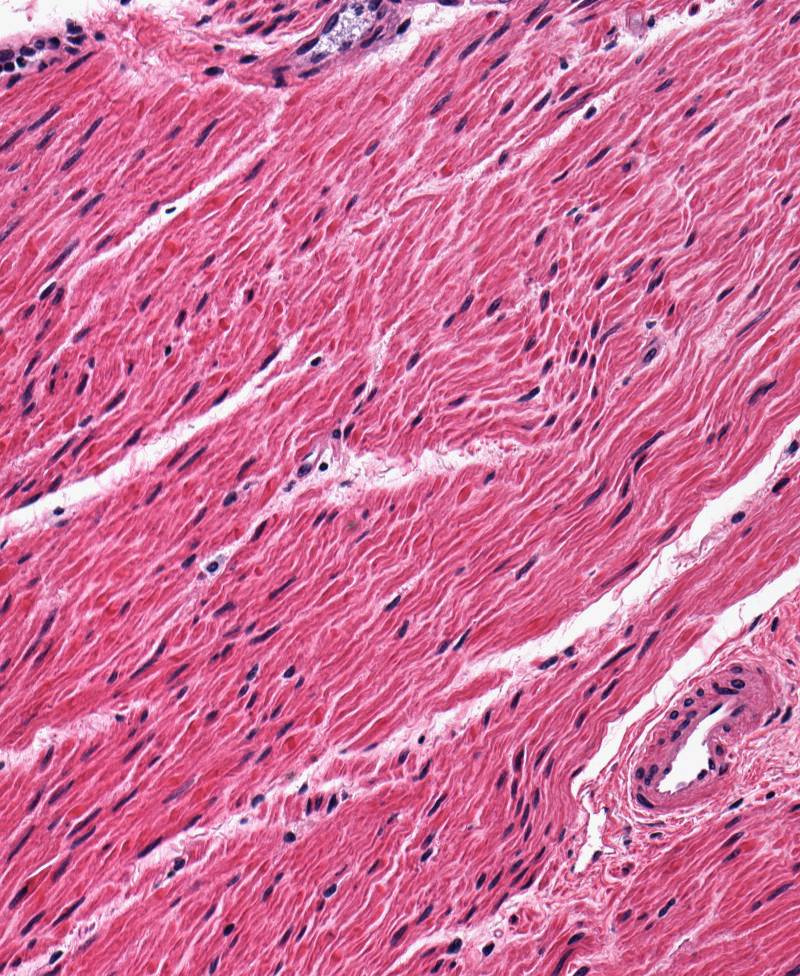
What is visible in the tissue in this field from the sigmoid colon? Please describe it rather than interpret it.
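You'll find the cells in each bundle lie parallel to one another, on a slightly wavy course. Their nuclei are elongated, cigar-shaped and dark blue, long axes running with the cells. The cytoplasm's deep pink and fibrillar, and there are no cross-striations to see. Only scant pale connective tissue sits between bundles, mostly along the clefts.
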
